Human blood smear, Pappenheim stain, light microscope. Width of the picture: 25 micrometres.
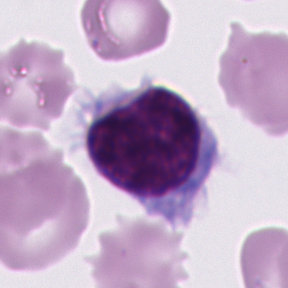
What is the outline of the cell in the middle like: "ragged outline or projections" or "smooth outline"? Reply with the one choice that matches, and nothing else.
Ragged outline or projections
